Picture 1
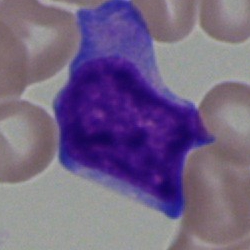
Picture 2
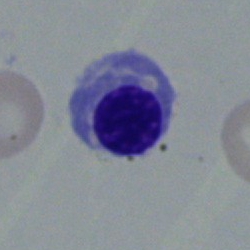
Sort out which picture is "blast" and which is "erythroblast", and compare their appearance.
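Picture 1 shows a blast; picture 2 shows an erythroblast. In the blast, a pointed projection juts out from the right side of the cell, and the nucleus fills most of the cell. In the erythroblast, the nucleus sits off-centre toward the lower part of the cell, and its chromatin is dense and dark purple. Both cells have blue cytoplasm whose broadest band lies above the nucleus. The erythroblast also has a paler, clearer zone in the cytoplasm just above the nucleus.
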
